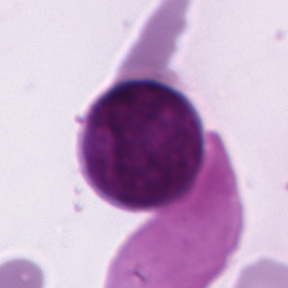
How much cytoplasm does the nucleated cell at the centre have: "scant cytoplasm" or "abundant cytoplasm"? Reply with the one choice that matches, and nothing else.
Scant cytoplasm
